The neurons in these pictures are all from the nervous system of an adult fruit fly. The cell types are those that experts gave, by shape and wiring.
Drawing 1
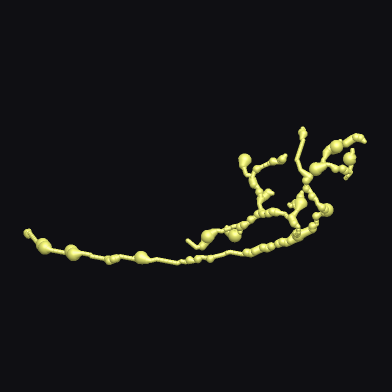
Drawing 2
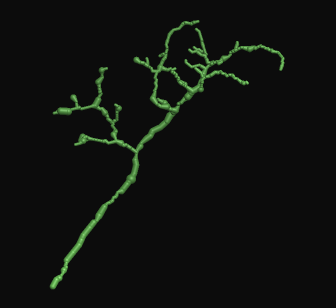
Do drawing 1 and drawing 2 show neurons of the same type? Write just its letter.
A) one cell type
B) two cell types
A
